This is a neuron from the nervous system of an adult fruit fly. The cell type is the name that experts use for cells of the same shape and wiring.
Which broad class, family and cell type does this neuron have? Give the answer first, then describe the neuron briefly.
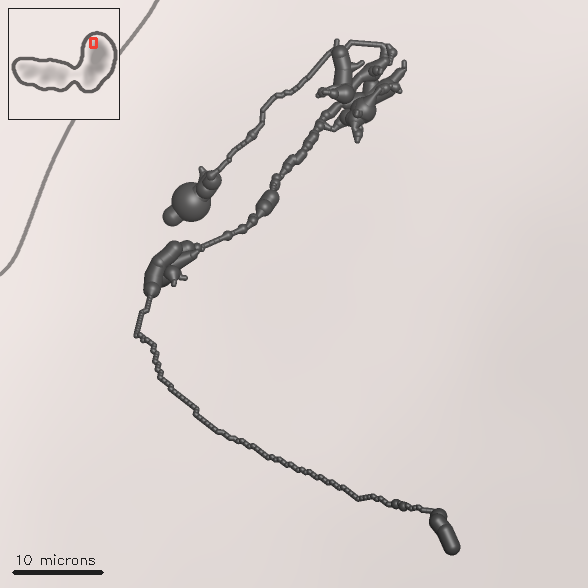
Its broad class is optic-lobe intrinsic neuron. The family is Tm. The cell type is Tm1. From top to bottom in the picture it spans about 60 microns. As drawn here it is taller than it is wide.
